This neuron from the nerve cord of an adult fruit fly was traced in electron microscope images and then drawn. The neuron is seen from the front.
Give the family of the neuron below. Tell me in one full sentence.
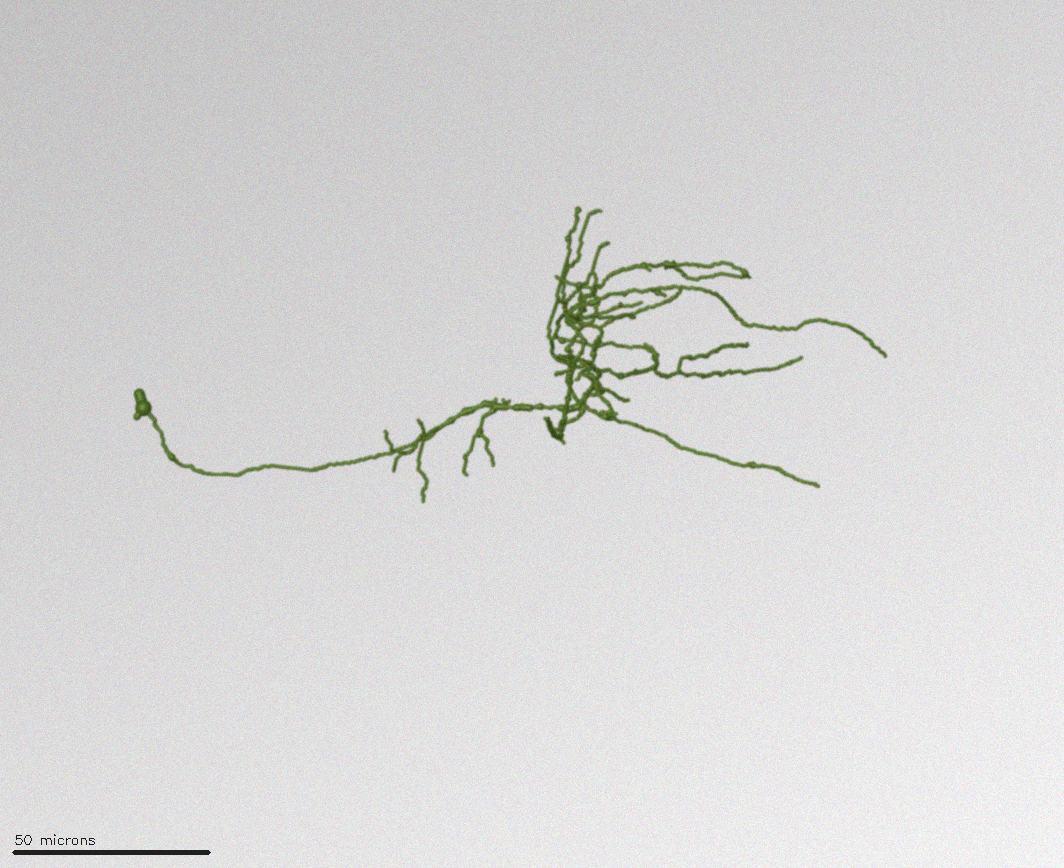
This neuron is given the family hemilineage 18B.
